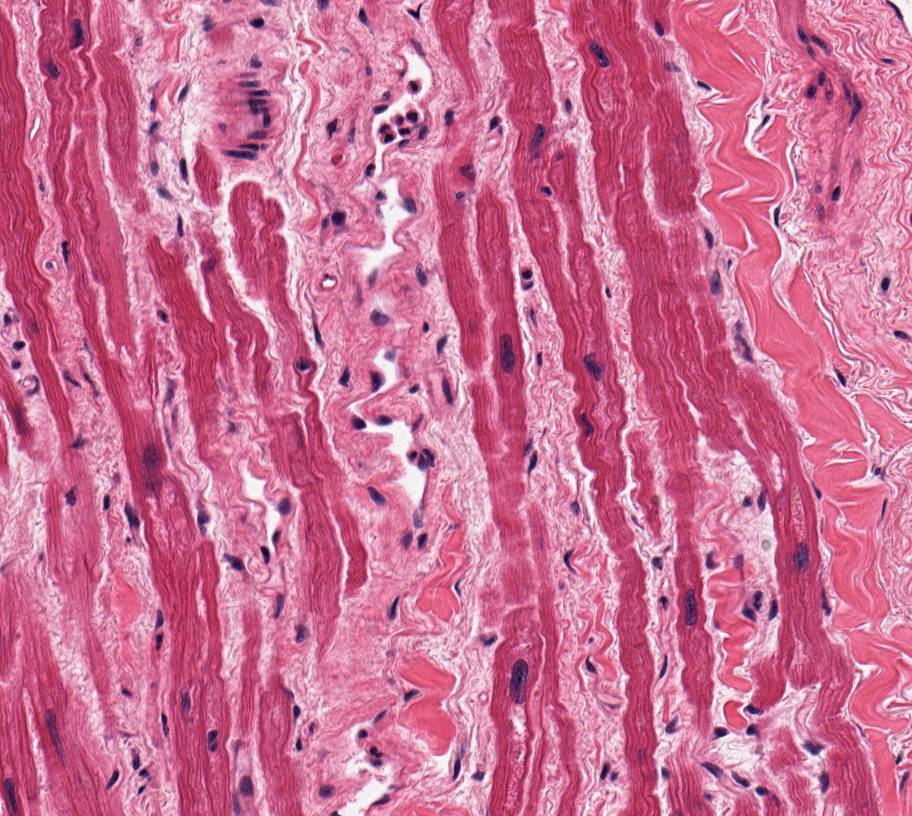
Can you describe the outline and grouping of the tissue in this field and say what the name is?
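Long eosinophilic muscle fibres, running roughly top to bottom across most of the field. Nuclei central within the fibres, not at their edges. Some fibres with large, dark, elongated nuclei, e.g. the fibre at lower centre. Right edge: band of bright pink, wavy, sparsely nucleated collagen bundles. Atrial appendage of the heart.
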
